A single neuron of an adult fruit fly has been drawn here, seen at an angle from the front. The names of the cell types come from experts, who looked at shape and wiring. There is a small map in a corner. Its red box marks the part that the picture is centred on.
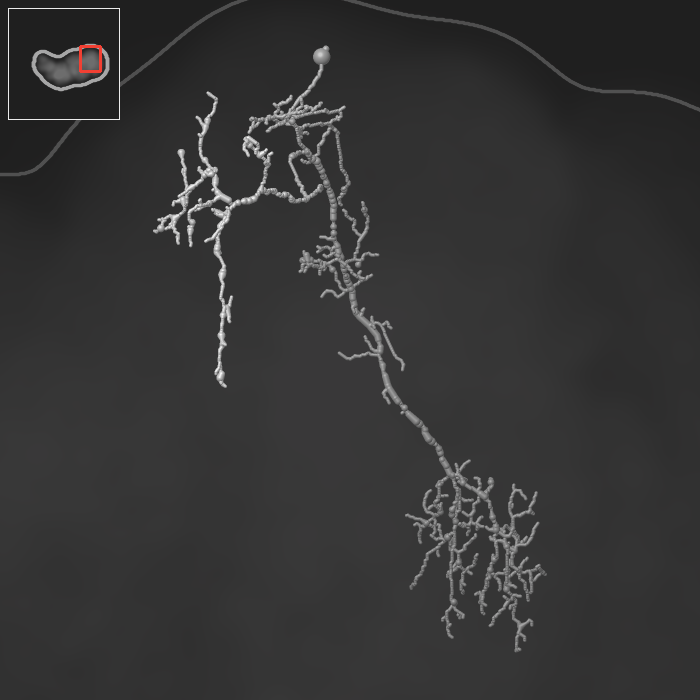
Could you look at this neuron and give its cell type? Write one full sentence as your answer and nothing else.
As for cell type, this neuron is LoVP82.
